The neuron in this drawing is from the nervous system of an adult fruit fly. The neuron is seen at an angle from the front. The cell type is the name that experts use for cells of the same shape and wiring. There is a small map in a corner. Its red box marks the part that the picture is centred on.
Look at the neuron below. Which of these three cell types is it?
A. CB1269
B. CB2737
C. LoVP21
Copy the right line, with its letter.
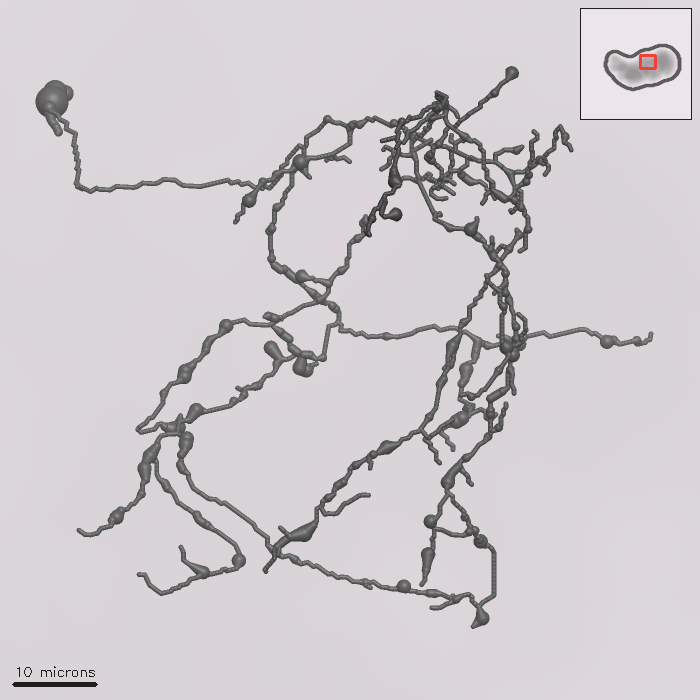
A. CB1269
